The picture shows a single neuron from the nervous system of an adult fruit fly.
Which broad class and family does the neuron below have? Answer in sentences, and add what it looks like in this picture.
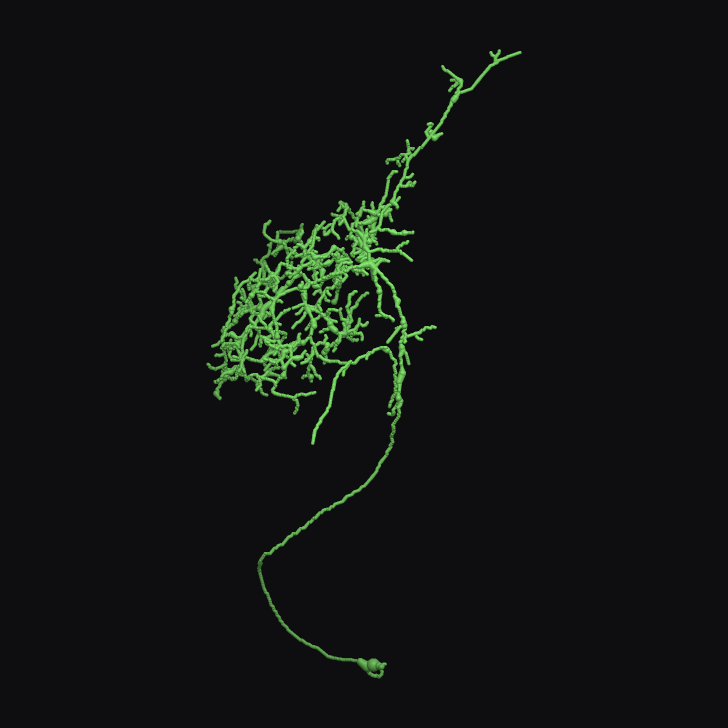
Its broad class is central-brain intrinsic neuron. Its family is hemilineage VLPl4_anterior. The cell body is at the bottom of the picture. In this view it is taller than it is wide.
